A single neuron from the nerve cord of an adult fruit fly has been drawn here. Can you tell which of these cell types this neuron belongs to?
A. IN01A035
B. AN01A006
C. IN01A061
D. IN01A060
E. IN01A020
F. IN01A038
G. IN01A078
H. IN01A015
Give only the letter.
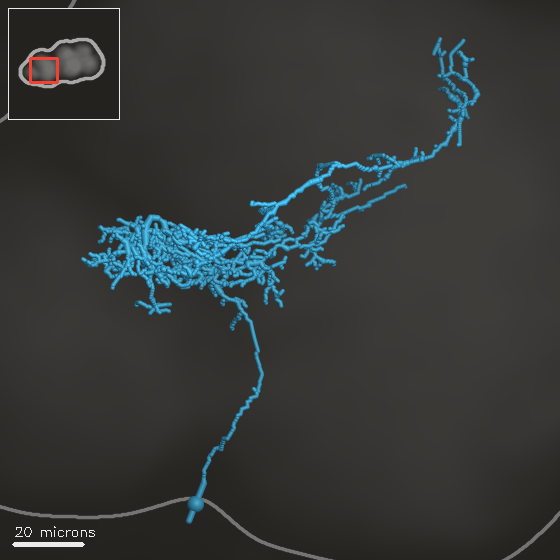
C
